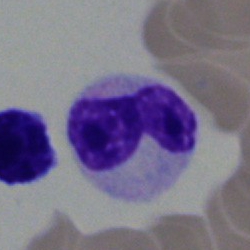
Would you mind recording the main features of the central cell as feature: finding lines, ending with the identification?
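Position: nucleus in the upper part of the cell
Nucleoli: none seen in the nucleus
Cytoplasm: pale lilac-grey, lying mostly below the nucleus
Granules: no coarse granules seen in the cytoplasm
Name: band neutrophil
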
